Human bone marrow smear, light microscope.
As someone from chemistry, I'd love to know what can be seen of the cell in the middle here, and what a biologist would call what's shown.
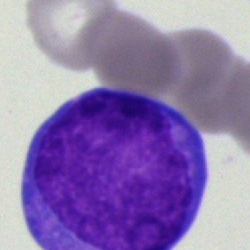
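The outline is round and smooth. Chromatin is finely textured rather than coarsely clumped. The cytoplasm stains deep blue and shows no visible granules. The cell is a blast.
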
